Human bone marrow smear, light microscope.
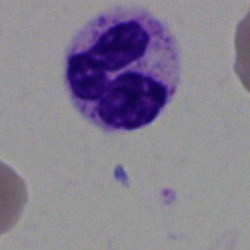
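Segmented neutrophil in a stained human bone marrow smear, light microscope. The cell has a round, smooth outline. Chromatin is dense and dark purple throughout the lobes. The cytoplasm is pale pinkish-lilac rather than blue, with fine purple granules scattered through it.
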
